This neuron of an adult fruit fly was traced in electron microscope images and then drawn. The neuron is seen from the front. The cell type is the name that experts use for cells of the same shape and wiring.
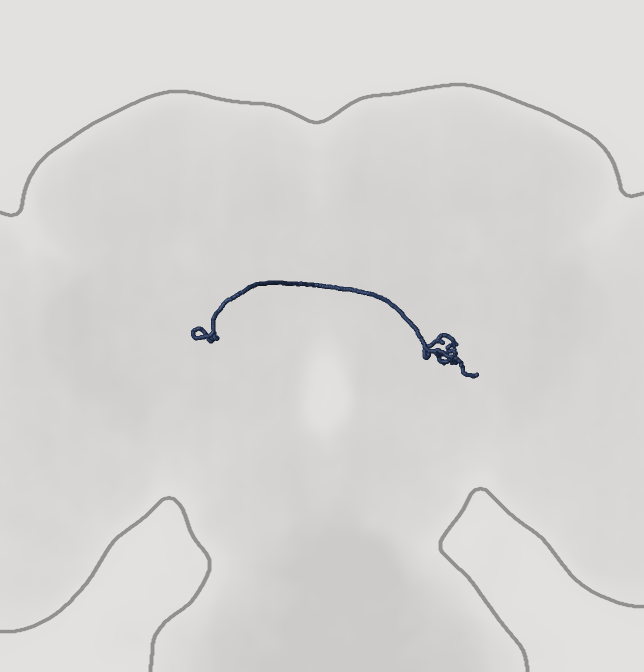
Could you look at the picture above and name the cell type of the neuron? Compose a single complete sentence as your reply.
The neuron belongs to cell type ORN_VA1d.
